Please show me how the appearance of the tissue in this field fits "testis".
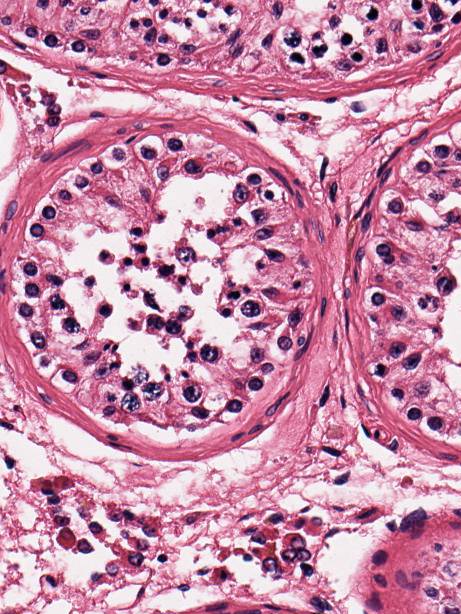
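That's testis. Round tubules cut across fill the field, one whole at centre-left and parts of others at the top, right and lower right.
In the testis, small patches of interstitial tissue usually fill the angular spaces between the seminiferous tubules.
That goes with the loose, pale, wispy stroma here between the tubules. Along the bottom, that stroma also holds clusters of cells with pink cytoplasm.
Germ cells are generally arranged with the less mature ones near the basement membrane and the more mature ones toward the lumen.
That layering goes with the several layers of cells with round, dark-staining nuclei inside the wall of the central tubule. The middle of that tubule is a pale open space holding loose, detached cells with small dark nuclei.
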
